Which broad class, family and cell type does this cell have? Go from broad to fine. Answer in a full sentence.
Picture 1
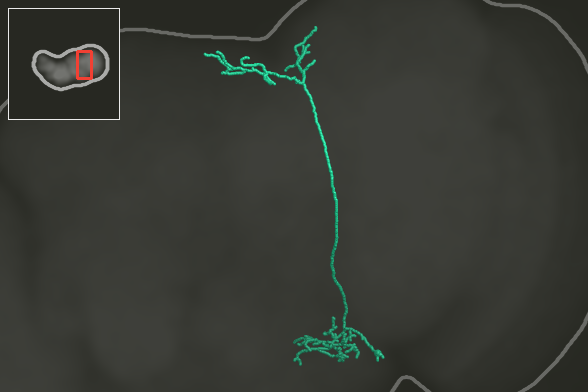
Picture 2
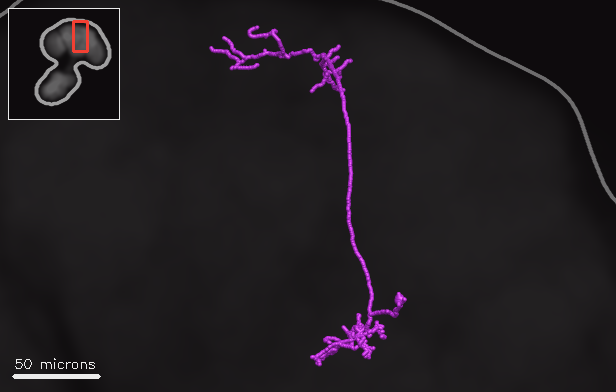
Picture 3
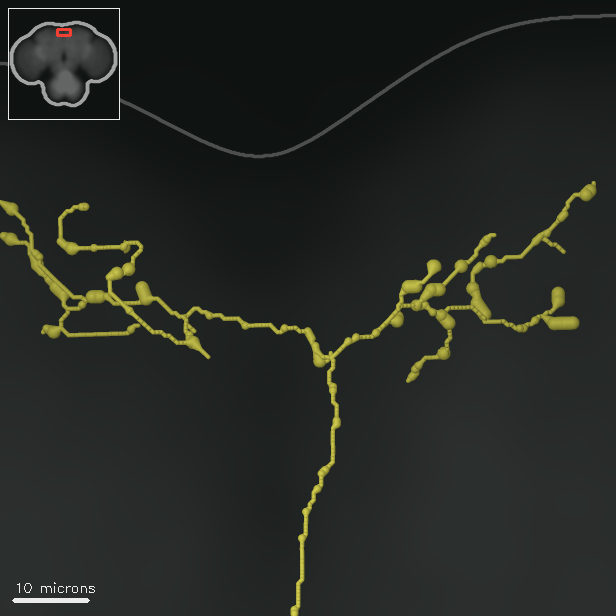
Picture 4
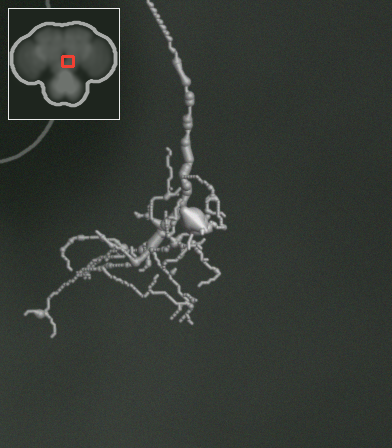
A central-brain intrinsic neuron of hemilineage FLAa2, type PRW008.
